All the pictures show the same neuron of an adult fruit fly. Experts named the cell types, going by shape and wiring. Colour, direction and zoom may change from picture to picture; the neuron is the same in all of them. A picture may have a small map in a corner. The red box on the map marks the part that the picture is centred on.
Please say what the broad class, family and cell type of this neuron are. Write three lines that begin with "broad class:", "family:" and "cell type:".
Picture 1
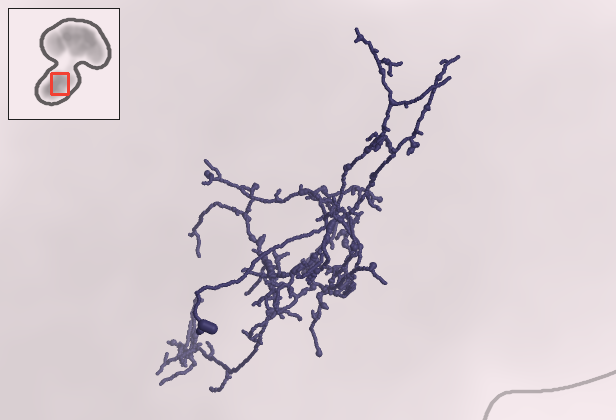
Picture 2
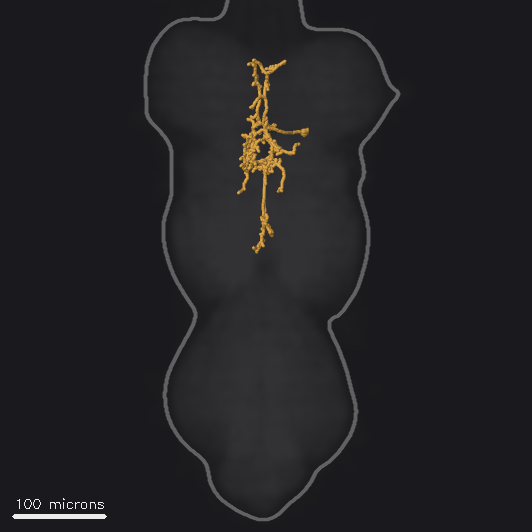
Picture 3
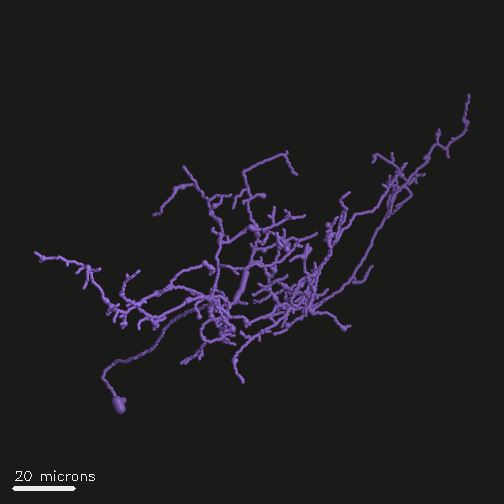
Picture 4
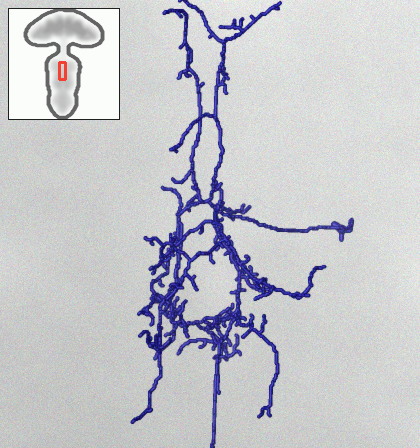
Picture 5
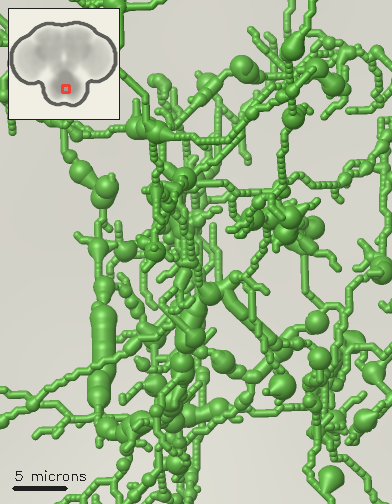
broad class: nerve-cord intrinsic neuron
family: hemilineage 05B
cell type: IN05B075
